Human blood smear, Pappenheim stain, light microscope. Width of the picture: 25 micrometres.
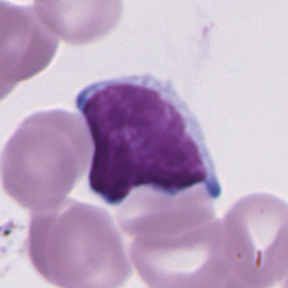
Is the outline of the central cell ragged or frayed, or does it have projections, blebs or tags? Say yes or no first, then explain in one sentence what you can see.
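Yes. The outer edge of the cytoplasm at the upper right is ragged rather than smooth.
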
